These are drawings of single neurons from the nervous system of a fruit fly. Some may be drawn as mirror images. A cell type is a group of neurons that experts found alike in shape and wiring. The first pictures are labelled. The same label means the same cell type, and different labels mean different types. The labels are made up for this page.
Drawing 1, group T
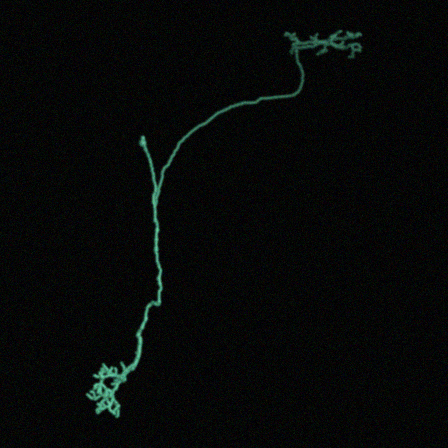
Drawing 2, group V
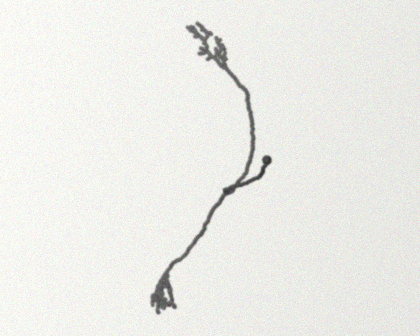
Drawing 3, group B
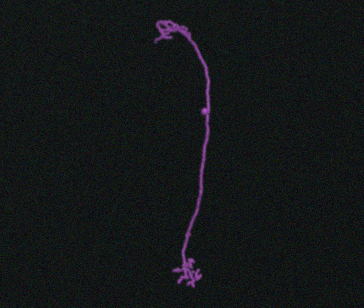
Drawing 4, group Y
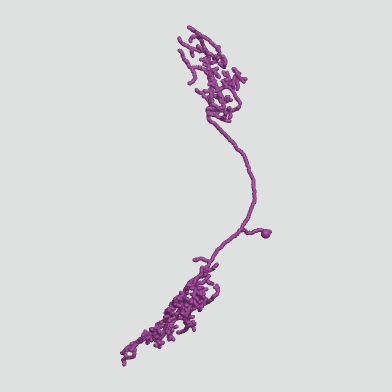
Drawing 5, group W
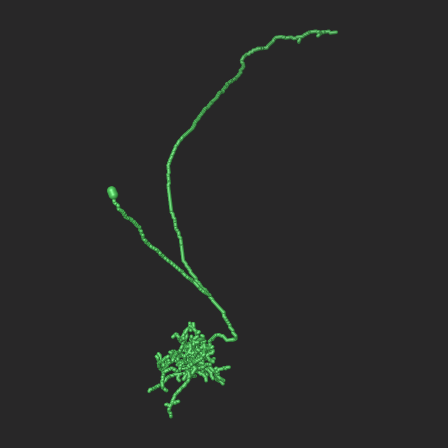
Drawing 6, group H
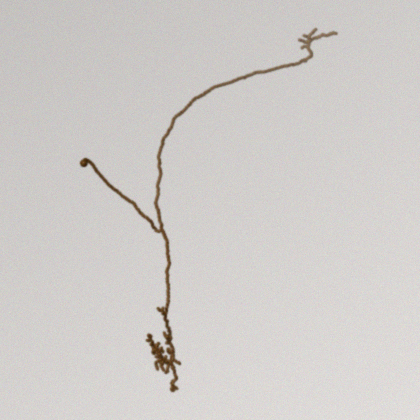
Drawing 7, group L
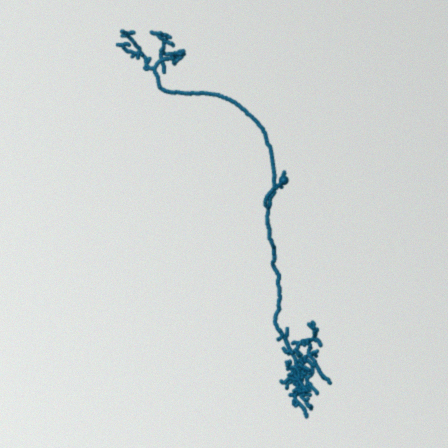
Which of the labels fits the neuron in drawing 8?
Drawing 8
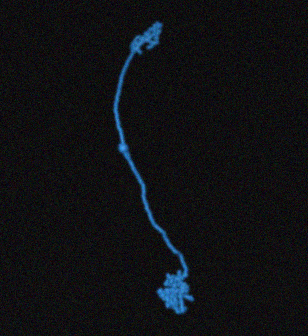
group B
